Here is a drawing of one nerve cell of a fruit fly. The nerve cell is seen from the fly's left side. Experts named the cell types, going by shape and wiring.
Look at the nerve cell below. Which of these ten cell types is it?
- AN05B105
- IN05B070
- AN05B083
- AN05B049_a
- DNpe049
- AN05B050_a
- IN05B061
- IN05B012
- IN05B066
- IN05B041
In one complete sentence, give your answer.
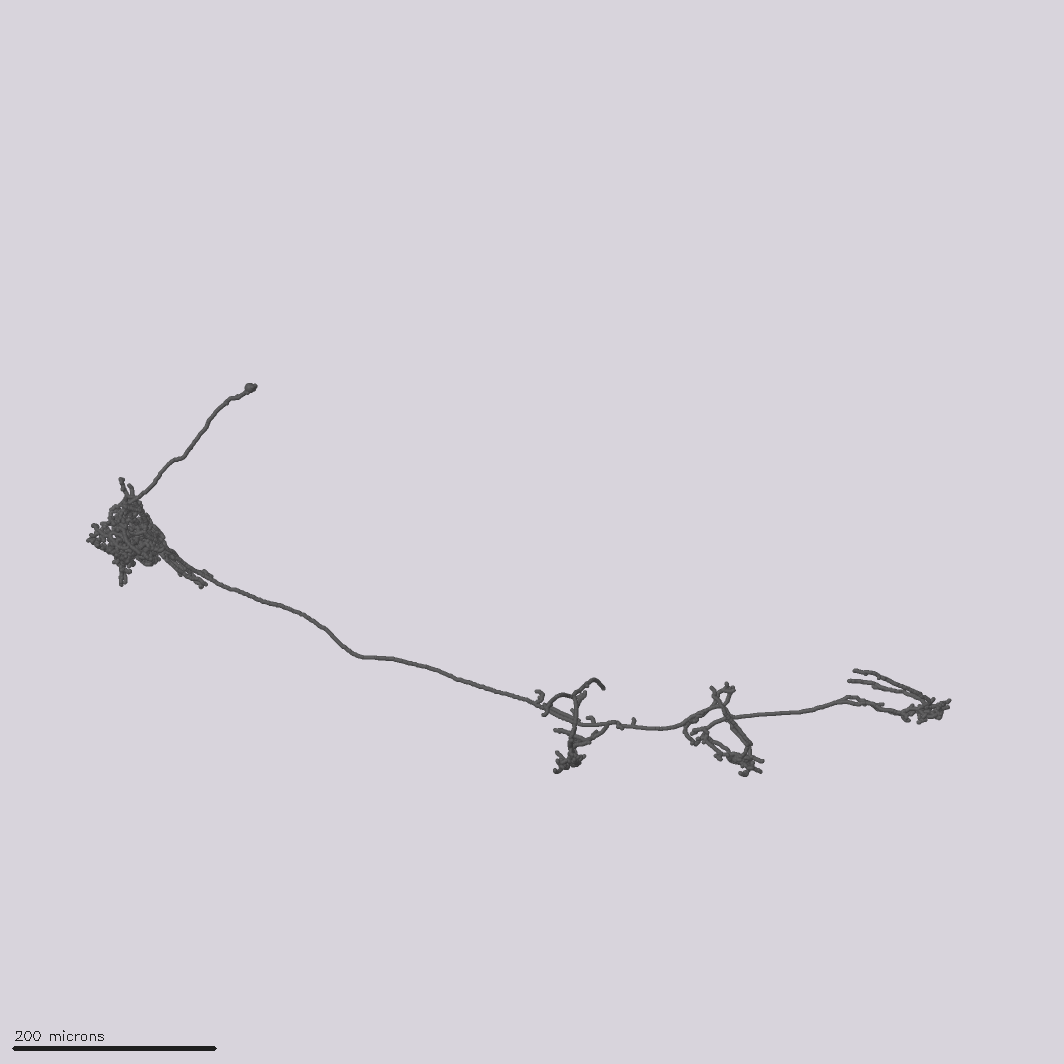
It is DNpe049 that is the cell type of the neuron.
